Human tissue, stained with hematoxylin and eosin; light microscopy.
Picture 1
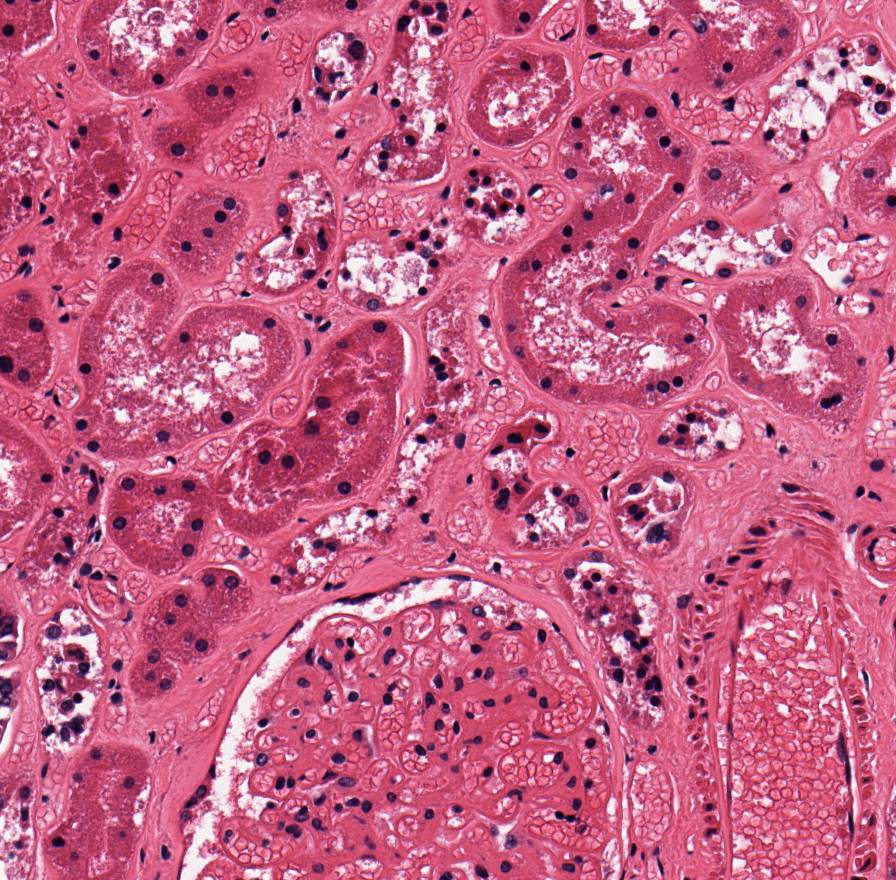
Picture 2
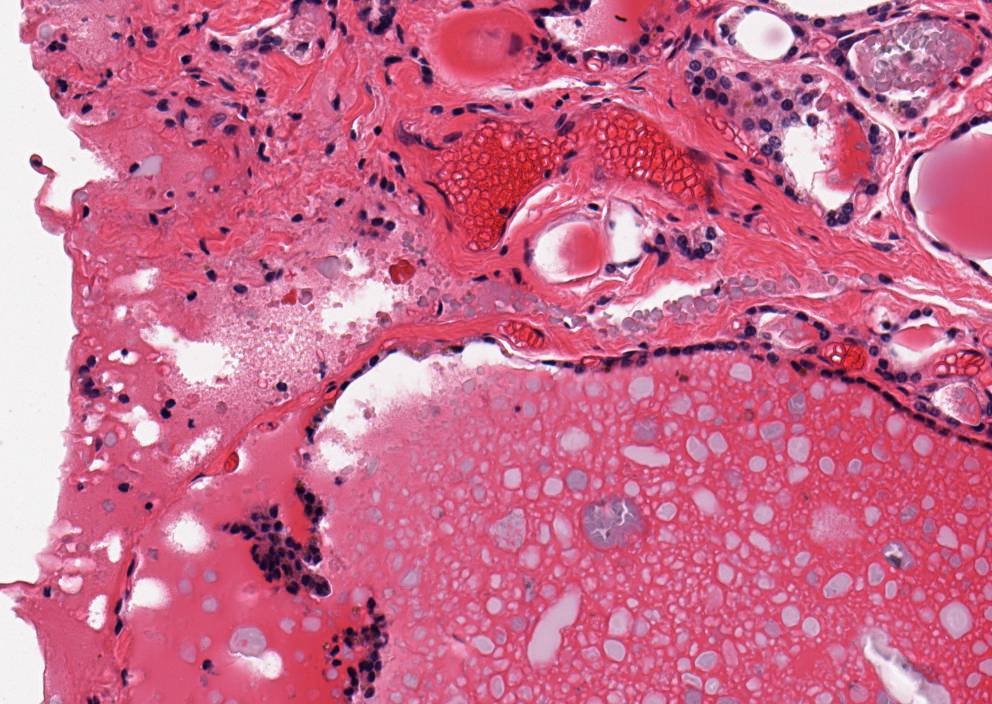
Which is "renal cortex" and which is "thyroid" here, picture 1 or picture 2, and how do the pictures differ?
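Right: picture 1 is renal cortex, picture 2 thyroid. Closely packed tubules, cut round and curved, fill most of the first, with a rounded capillary tuft at bottom centre. Most have a single lining layer of cells with abundant granular pink cytoplasm and round dark nuclei. In the thyroid, a large pink mass riddled with small round clear vacuoles fills the lower right, a single row of flattened dark nuclei along its top. At upper right, small round spaces of homogeneous pink material are lined by one layer of cells with dark round nuclei.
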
